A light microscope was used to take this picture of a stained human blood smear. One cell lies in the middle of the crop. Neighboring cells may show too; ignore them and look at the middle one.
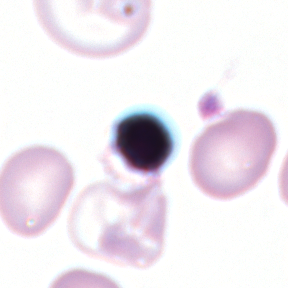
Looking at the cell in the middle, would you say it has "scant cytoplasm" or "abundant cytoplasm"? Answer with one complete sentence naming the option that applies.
There is only scant cytoplasm around the nucleus of this cell.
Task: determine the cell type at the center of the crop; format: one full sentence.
The central cell, amid any neighbouring cells, is a normoblast.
